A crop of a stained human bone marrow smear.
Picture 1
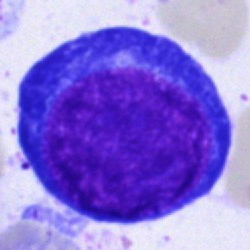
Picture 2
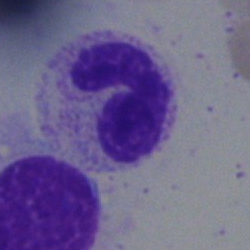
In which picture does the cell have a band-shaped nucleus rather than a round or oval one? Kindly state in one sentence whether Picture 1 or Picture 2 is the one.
The curved band nucleus without separate lobes is that of the cell in Picture 2.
